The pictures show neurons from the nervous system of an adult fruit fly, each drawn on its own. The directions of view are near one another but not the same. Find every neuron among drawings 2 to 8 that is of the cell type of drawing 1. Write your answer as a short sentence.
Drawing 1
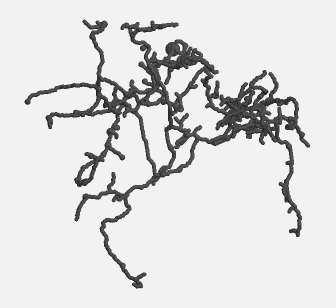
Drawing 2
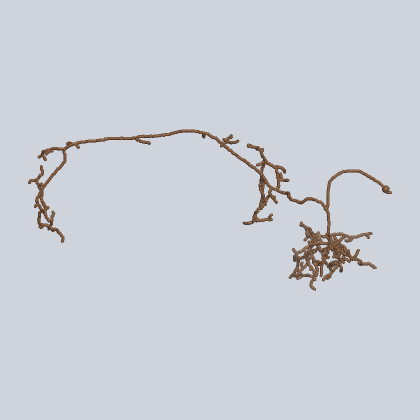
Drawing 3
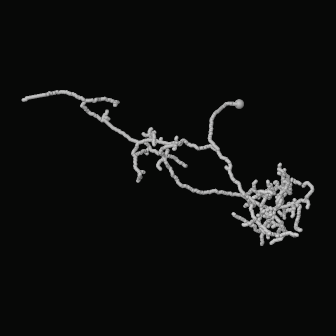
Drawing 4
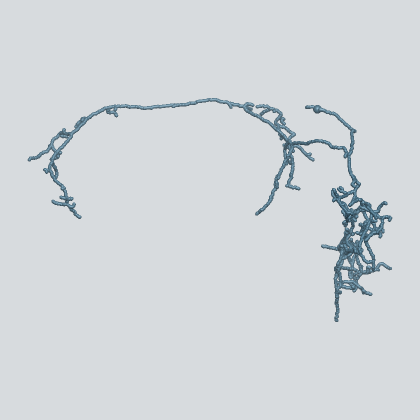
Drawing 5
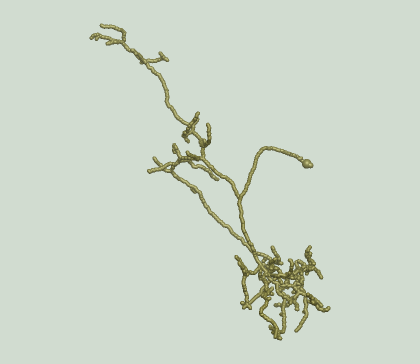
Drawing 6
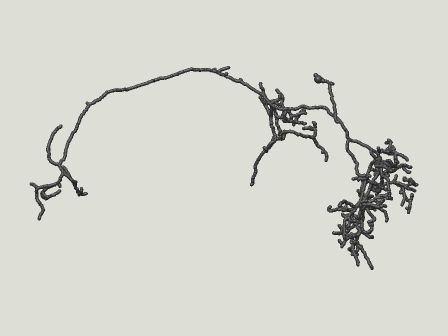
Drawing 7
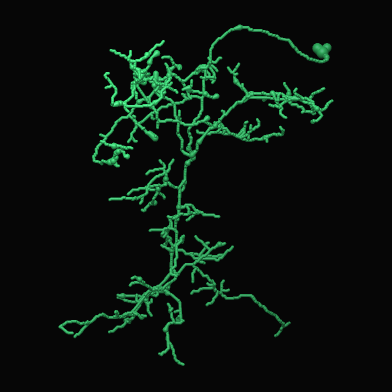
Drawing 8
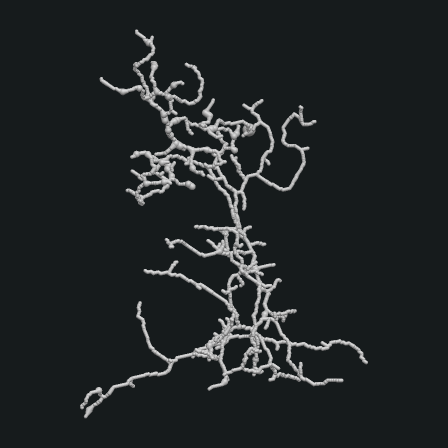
Drawing 7 and drawing 8 are of the same cell type.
